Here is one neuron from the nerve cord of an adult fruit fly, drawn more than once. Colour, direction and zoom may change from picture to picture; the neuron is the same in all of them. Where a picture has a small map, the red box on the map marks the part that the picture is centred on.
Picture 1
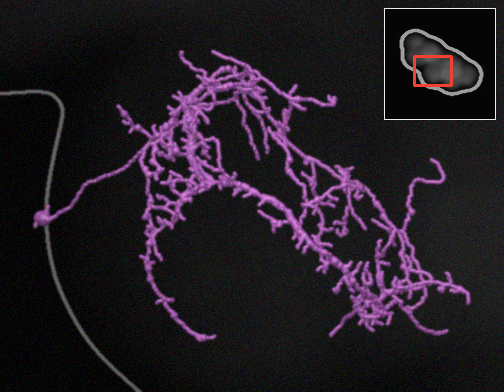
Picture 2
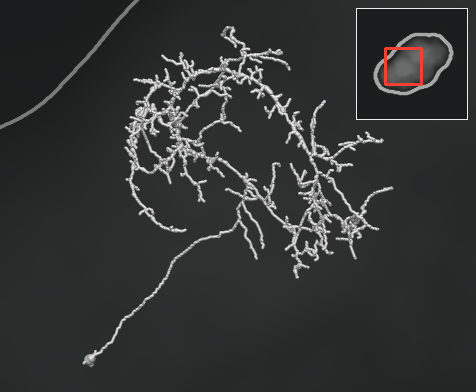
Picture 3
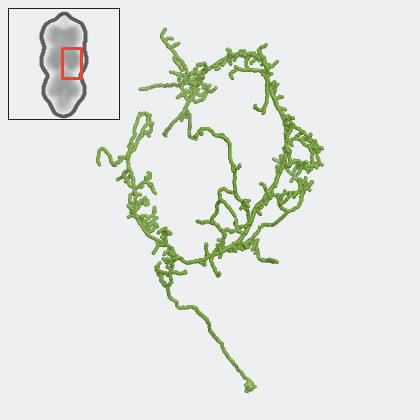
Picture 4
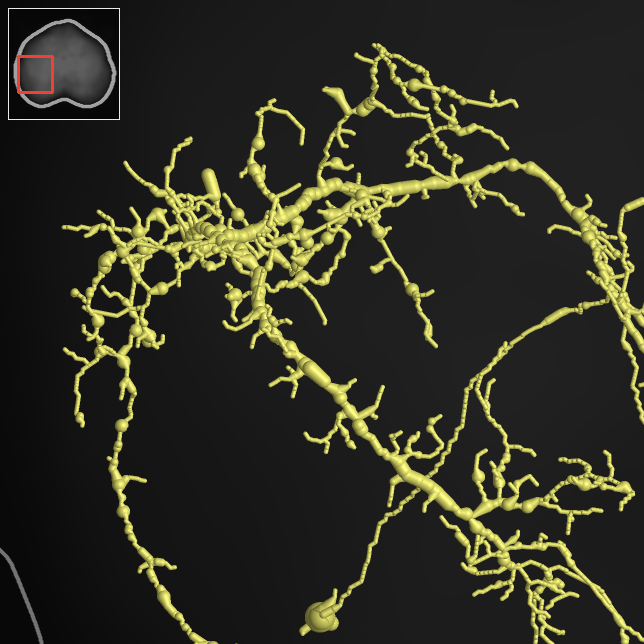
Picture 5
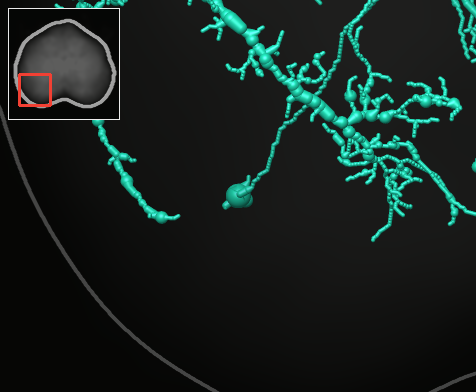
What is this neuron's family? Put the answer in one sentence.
The family is hemilineage 03A.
